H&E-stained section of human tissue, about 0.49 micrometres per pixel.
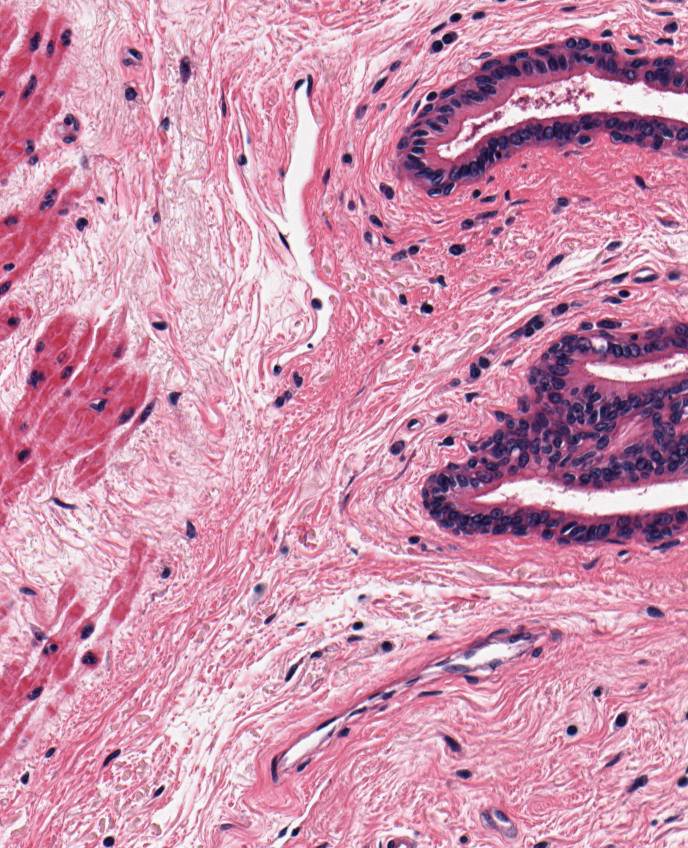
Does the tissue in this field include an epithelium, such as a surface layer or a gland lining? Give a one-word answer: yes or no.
Yes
